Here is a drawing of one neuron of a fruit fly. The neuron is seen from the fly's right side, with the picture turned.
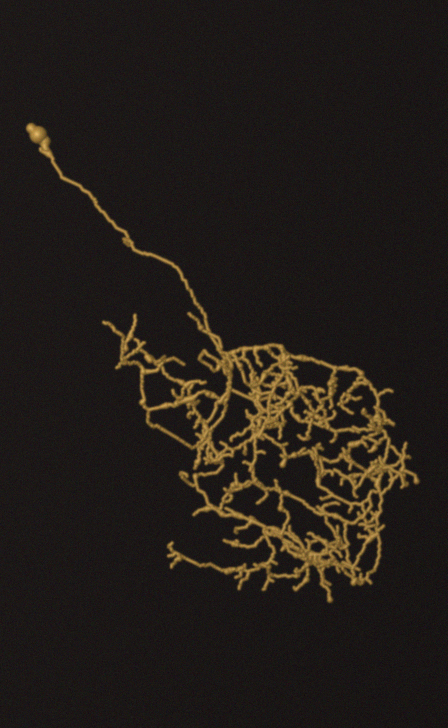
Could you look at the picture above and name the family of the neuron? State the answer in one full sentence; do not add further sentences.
The neuron has the family hemilineage 14A.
